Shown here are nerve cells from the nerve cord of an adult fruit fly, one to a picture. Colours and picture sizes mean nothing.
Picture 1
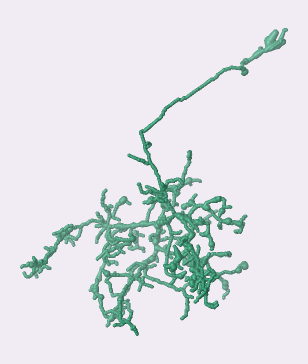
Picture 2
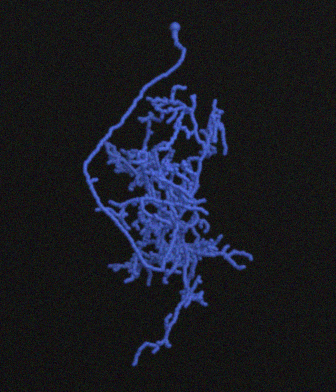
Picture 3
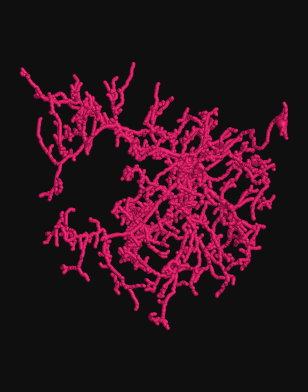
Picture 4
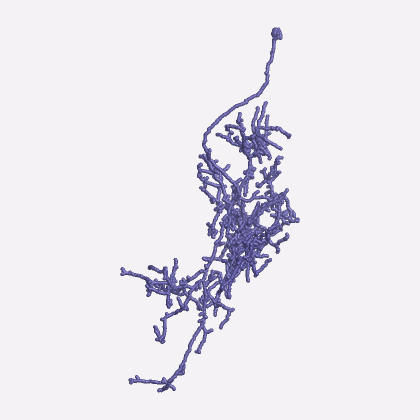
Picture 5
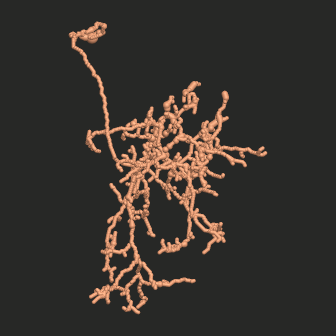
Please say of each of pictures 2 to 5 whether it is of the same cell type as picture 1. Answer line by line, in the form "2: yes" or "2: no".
2: no
3: no
4: no
5: yes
